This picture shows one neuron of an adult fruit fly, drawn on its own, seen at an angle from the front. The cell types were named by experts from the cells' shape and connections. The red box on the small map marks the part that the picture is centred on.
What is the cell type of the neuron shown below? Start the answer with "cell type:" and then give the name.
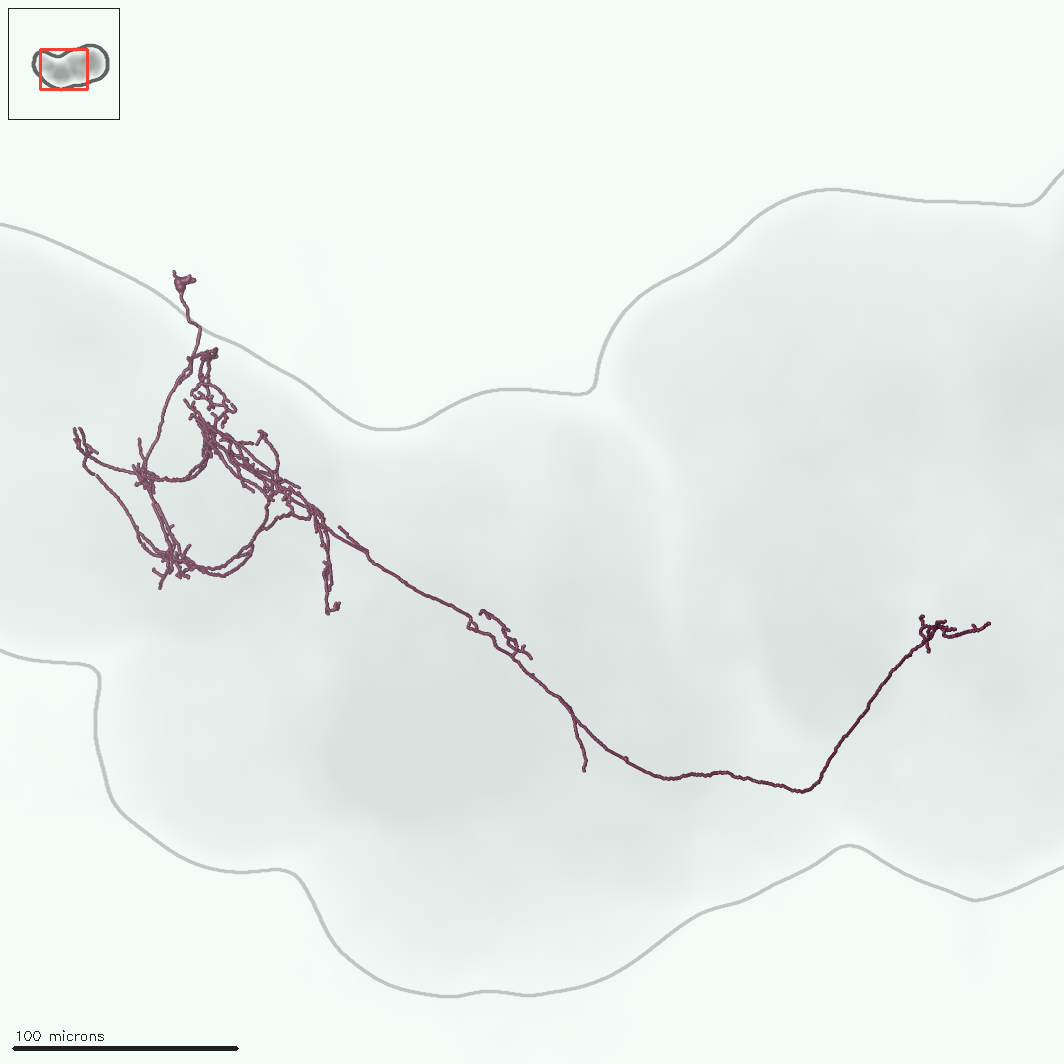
cell type: ANXXX202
